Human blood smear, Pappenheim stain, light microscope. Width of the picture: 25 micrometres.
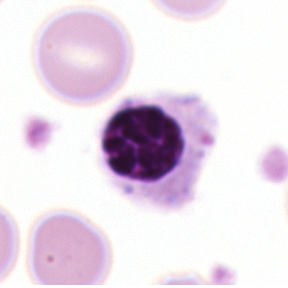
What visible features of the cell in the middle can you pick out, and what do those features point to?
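Size first: the cell is about 10 micrometres across, about 1.25 times as wide as a red cell lying whole in the picture. Its outline is irregular and somewhat angular rather than smoothly round. Next, the nucleus: round in outline and about 7 micrometres across, it lies toward the left of the cell and fills about 50% of its area. Its chromatin is dense and coarsely clumped into dark blocks. Then the cytoplasm: pale lilac-pink, with a few scattered reddish-purple granules. The cell is a normoblast.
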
